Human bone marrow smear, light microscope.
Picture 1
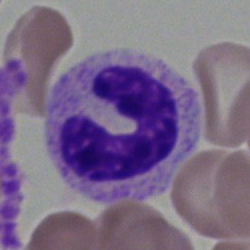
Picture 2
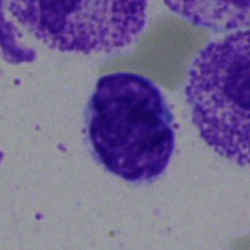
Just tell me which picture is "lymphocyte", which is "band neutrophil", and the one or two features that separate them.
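In picture 1 the cell is the band neutrophil, and in picture 2 it is the lymphocyte. Outline: the band neutrophil is round and smooth, the lymphocyte round to oval and also smooth. Nucleus shape: in picture 1 it is bent into a C whose opening faces left, while in picture 2 it fills almost the whole cell and has a curved crease running across it.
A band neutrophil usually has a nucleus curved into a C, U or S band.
Cytoplasm: picture 1 has plenty of it, pale lilac, whereas picture 2 has only a scant, thin pale blue rim at the edges. Chromatin: this point does not separate them, since it is dense and dark purple in both, with coarse clumps in the lymphocyte.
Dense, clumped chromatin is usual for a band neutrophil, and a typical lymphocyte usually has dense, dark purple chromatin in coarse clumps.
Nucleoli: none can be seen in picture 1, and no distinct ones in picture 2.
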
